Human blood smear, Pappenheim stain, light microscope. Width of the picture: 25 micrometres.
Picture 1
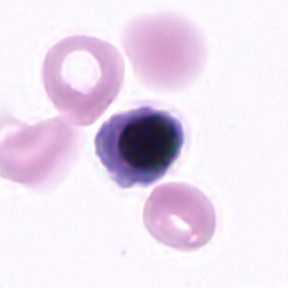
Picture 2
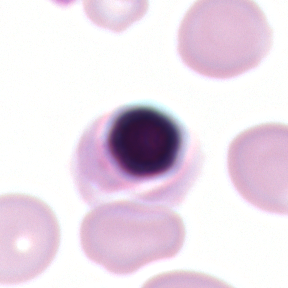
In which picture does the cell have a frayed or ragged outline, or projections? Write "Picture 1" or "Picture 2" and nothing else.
Picture 1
